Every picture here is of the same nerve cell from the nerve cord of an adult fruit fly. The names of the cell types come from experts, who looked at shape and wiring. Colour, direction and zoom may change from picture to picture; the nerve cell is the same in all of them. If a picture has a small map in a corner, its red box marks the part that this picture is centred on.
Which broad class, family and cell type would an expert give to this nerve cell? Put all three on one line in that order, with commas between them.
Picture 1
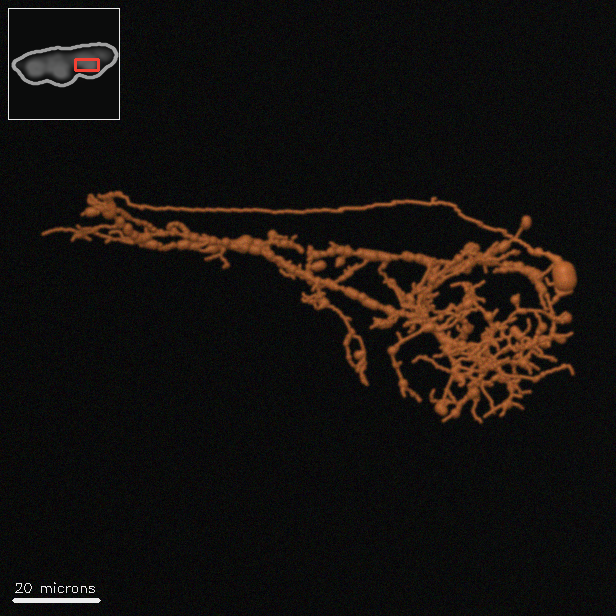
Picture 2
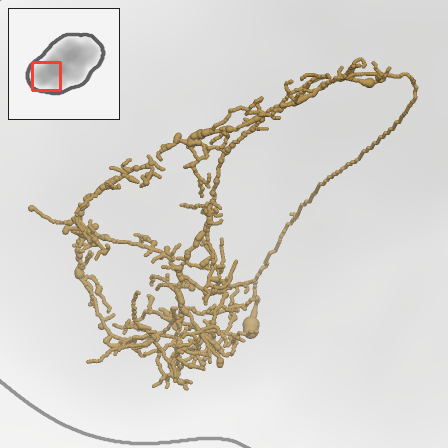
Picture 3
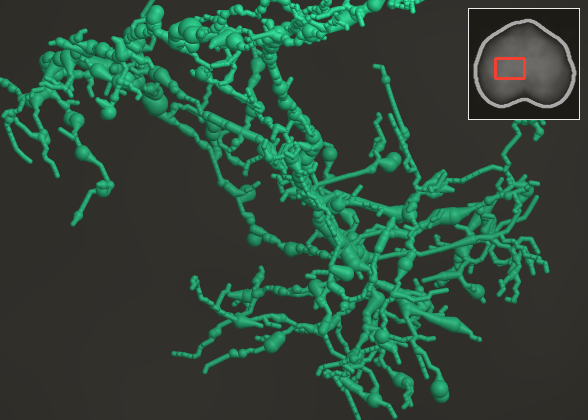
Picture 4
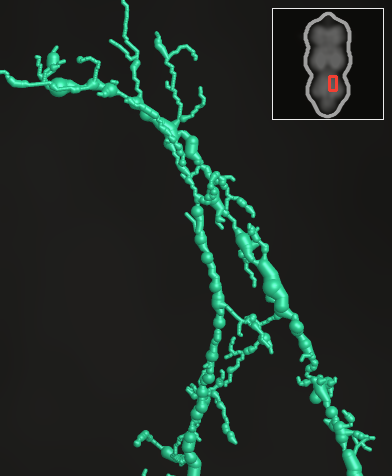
nerve-cord intrinsic neuron, hemilineage 12B, IN12B022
